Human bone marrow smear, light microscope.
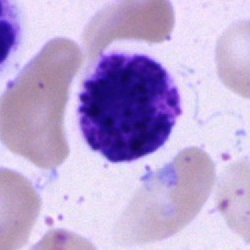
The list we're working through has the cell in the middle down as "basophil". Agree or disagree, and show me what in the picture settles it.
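Start with the nucleus: its shape cannot be traced beneath the granules.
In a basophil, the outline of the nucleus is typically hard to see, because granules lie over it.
That point goes with basophil. Next, the nucleolus: none is visible.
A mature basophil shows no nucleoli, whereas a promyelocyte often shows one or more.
That point goes with basophil and against promyelocyte. Then the granules: they are deep purple to almost black, with a paler lilac area between them on the right side of the cell.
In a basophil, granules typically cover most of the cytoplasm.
This too goes with basophil. Last, the outline is round, with pale red cells around it across narrow gaps. Every point weighed favours basophil, so the name fits.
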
